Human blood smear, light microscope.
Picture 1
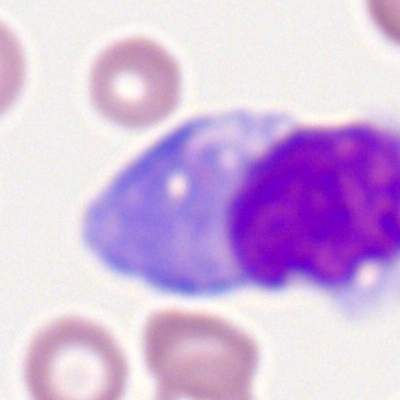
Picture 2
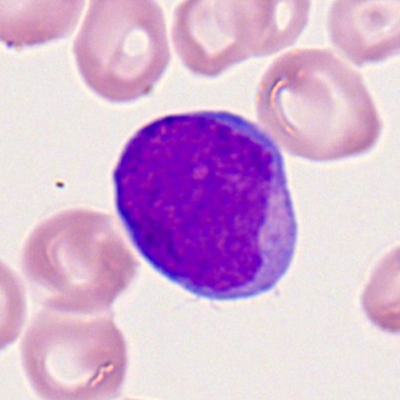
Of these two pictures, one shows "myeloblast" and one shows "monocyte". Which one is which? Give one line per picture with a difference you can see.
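Picture 1 – monocyte. A few small clear vacuoles lie in the cytoplasm.
Picture 2 – myeloblast. No vacuoles are seen in the cytoplasm.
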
